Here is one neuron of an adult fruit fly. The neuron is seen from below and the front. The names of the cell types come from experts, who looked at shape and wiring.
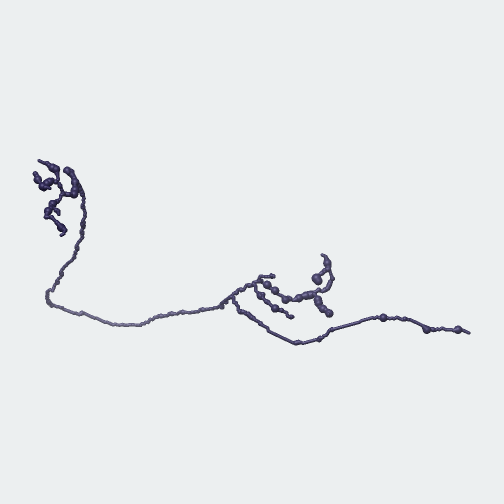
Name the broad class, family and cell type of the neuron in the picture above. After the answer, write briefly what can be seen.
It is a sensory neuron entering the brain. The name of its family is class olfactory. It is of cell type ORN_VA2. No cell body is drawn. It has a dozen or fewer branch ends.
